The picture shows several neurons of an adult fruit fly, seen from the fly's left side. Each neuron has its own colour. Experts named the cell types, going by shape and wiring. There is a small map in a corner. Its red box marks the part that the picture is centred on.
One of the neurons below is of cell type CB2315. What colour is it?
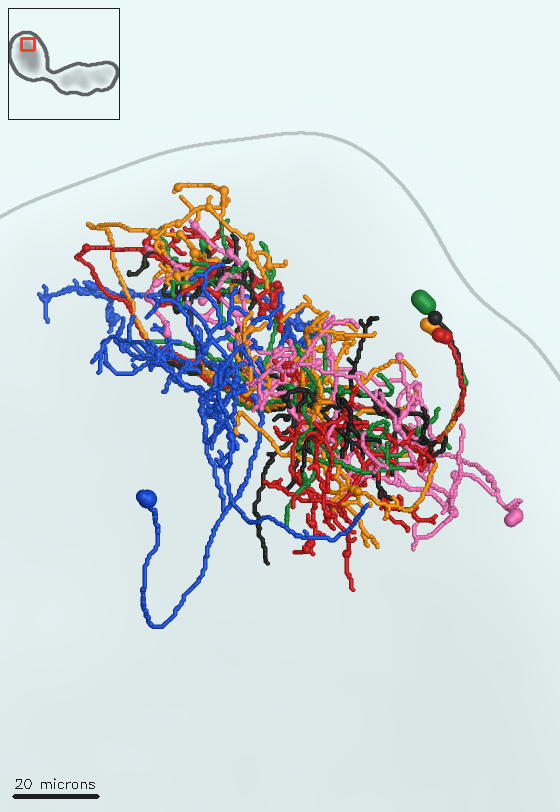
blue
